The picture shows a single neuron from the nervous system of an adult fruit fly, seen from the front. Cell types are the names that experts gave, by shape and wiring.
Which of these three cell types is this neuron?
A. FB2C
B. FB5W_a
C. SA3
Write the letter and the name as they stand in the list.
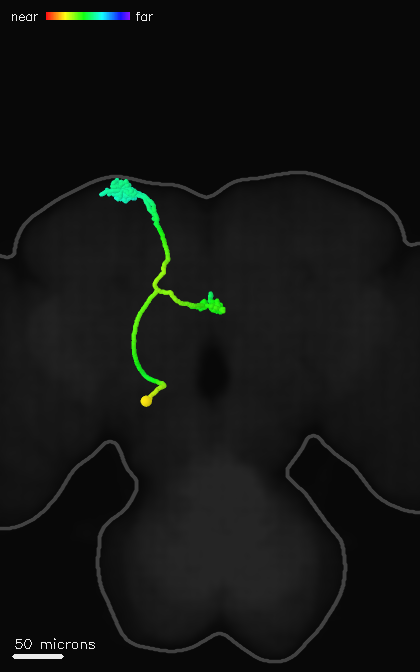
C. SA3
